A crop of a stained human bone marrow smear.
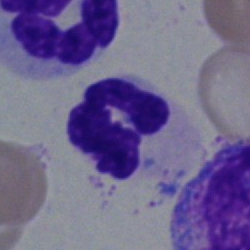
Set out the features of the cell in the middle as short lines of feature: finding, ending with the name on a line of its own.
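Nucleus: knobbly ring with several bulges and notches
Chromatin: dark purple, densely clumped
Cytoplasm: moderate pale grey-lilac rim around the nucleus
Outline: roughly round, faint edge
Name: segmented neutrophil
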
